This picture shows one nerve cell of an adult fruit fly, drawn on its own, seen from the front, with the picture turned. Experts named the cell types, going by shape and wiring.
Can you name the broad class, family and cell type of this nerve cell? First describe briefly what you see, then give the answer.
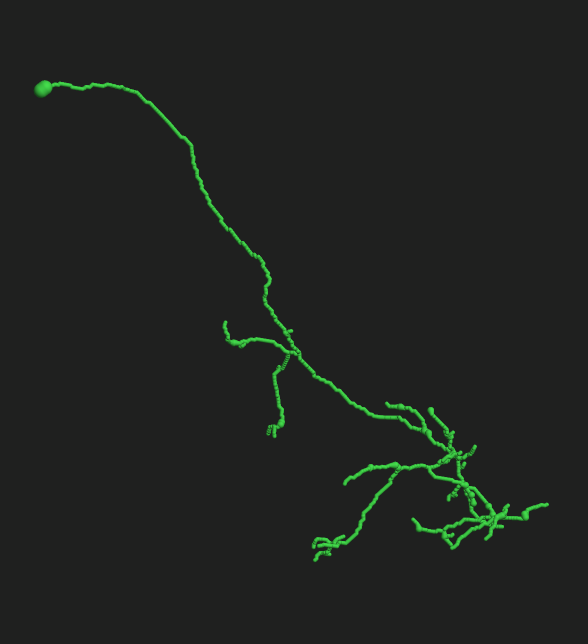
Its cell body lies at the upper left of the picture. In this view it is about as wide as it is tall. It is a nerve-cord intrinsic neuron. The family is hemilineage 14A. It is of cell type IN14A110.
